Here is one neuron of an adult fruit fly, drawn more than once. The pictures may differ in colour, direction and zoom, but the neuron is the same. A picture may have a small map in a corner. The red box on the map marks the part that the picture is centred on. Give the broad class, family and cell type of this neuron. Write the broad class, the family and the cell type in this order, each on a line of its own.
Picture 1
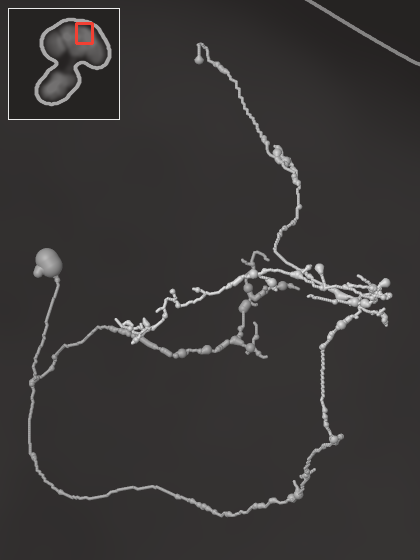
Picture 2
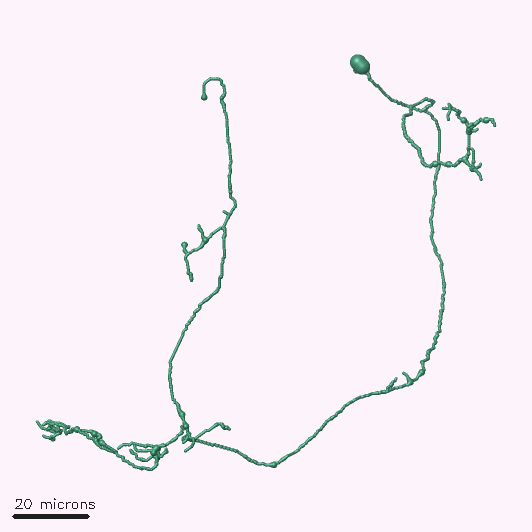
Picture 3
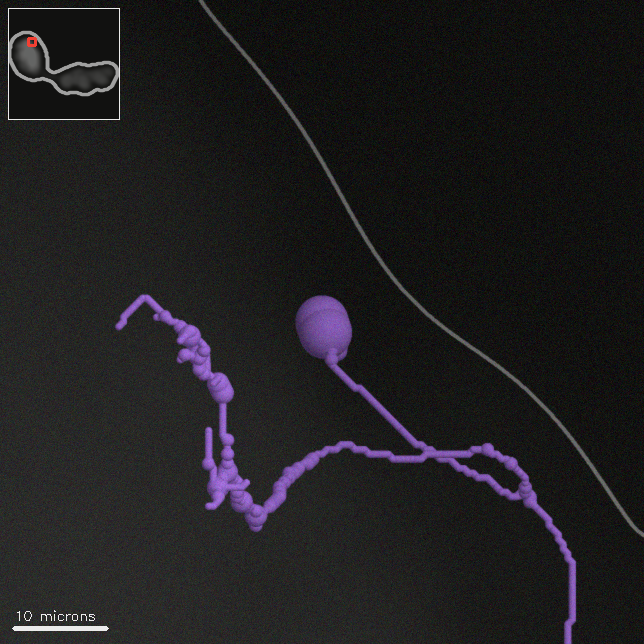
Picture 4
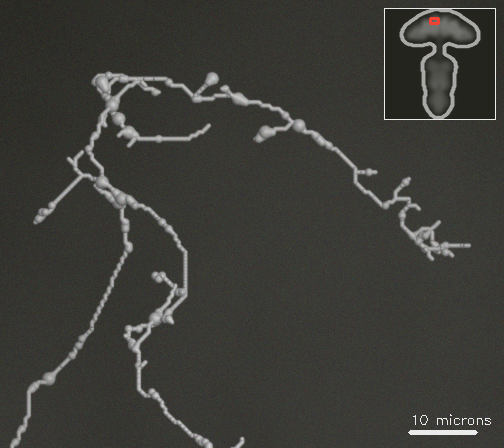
central-brain intrinsic neuron
class Kenyon Cell
KCab-p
